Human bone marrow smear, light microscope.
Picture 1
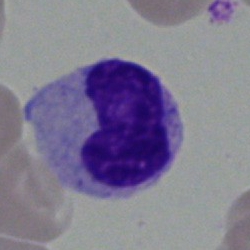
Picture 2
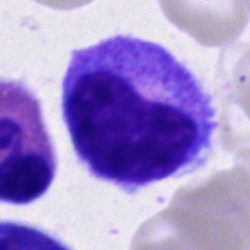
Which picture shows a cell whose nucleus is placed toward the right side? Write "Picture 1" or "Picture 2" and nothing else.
Picture 1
